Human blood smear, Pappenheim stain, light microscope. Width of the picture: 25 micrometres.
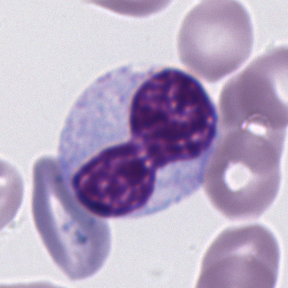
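Band neutrophil, the central cell in a stained smear of human peripheral blood under the light microscope. The cell outline is round and smooth. Its two nuclear lobes lie toward the upper right and the lower left, while most of the cytoplasm is on the upper left side. The cytoplasm contains fine, faint, dust-like granules.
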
